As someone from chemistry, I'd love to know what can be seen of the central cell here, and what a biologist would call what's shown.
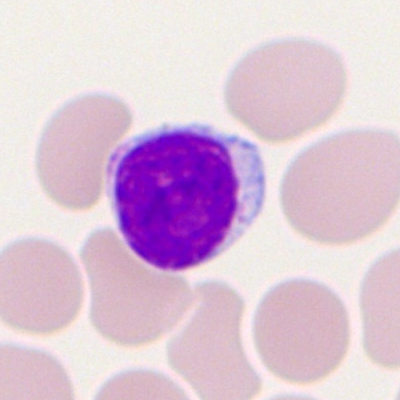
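Quick one: the nucleus takes up most of this cell, and the cytoplasm is scant, just a narrow rim around it. That rim is pale blue and is widest over on the right side. It's a lymphocyte.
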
